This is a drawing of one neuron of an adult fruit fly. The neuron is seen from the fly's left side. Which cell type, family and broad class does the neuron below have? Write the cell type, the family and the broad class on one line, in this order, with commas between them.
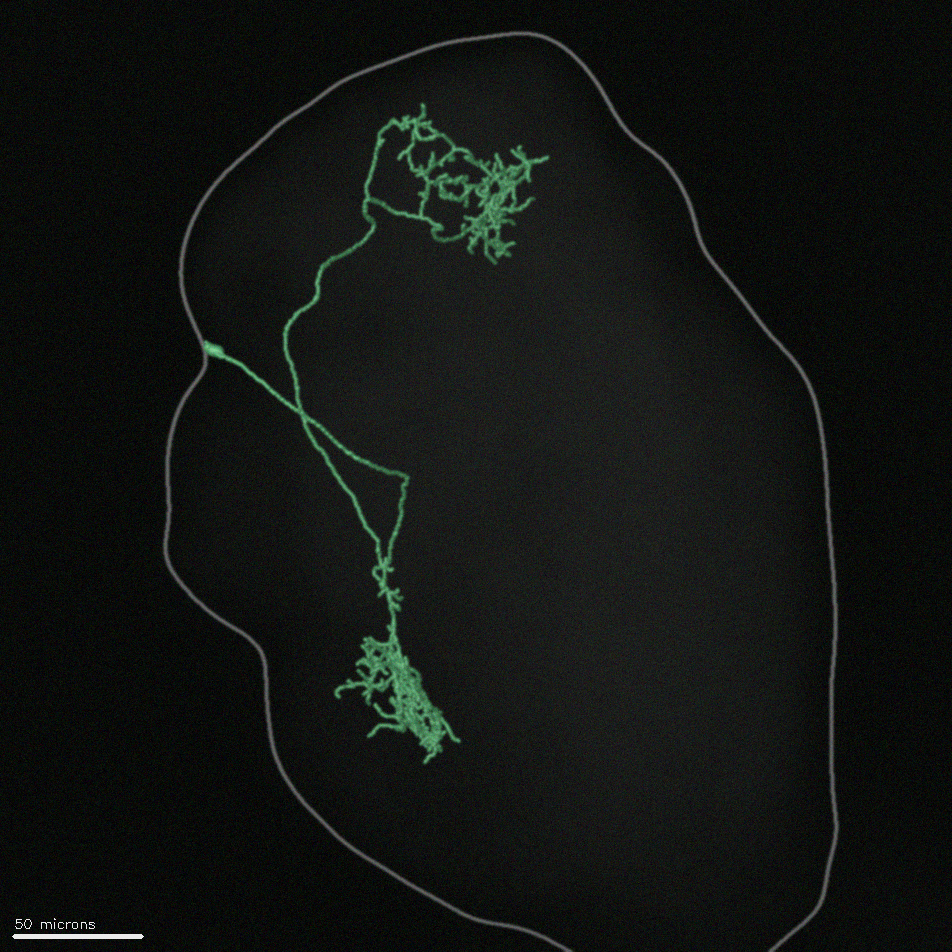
mAL6, hemilineage CREa1_ventral, central-brain intrinsic neuron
